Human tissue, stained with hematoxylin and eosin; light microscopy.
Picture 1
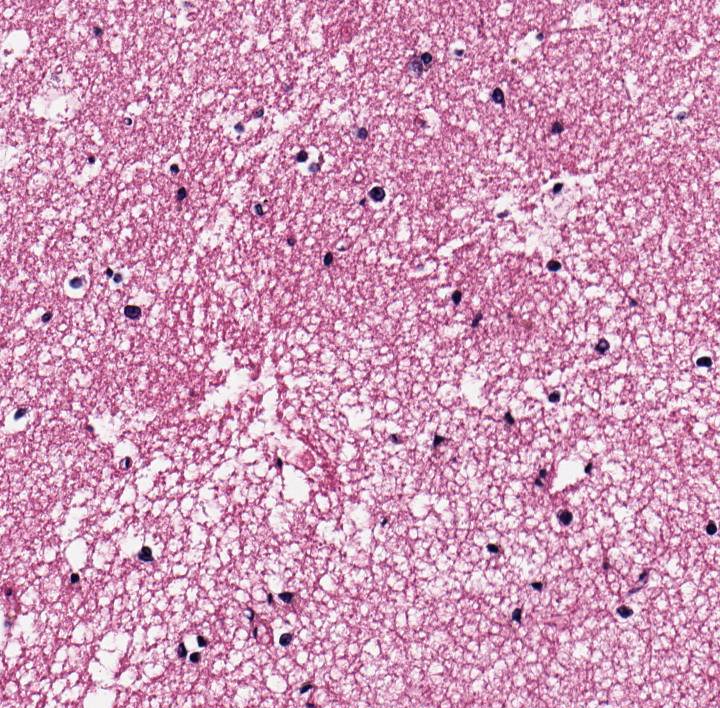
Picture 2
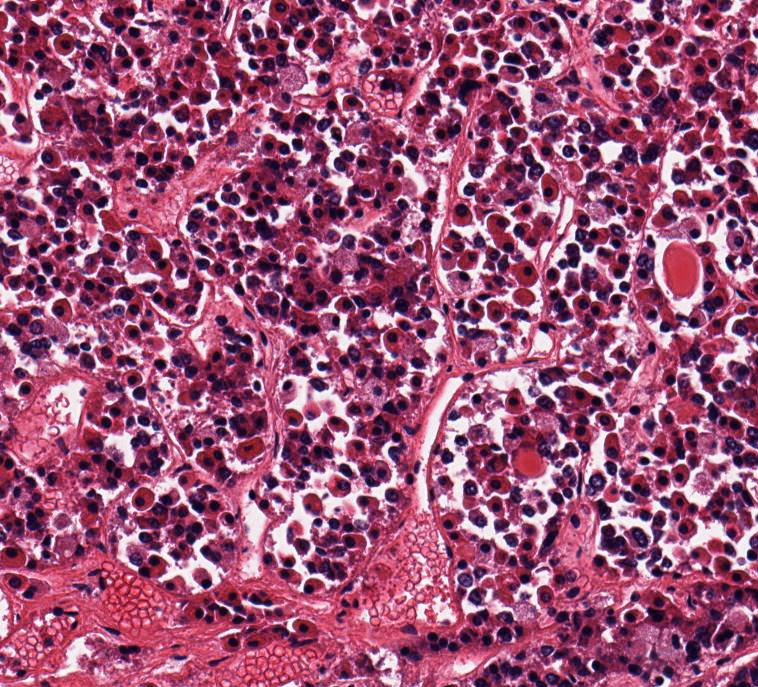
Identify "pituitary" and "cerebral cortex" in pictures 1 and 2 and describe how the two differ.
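Answer: the first picture is cerebral cortex, the second pituitary. The cerebral cortex field is entirely a pink, finely fibrillary matrix, without epithelium or glands. Its cells have small, round, dark, evenly stained nuclei, sparse and lying singly, widely spaced, with several sitting within a clear halo. The pituitary, in contrast, has a mixed cell population: many cells of bright red cytoplasm lie among paler and purplish-grey cells. Its nuclei are small, round and darkly stained, one per cell, with little variation in size. Thin-walled capillaries packed with red blood cells run along the bottom edge and at the left margin, and two round, homogeneous deep pink globules lie in the right half.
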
